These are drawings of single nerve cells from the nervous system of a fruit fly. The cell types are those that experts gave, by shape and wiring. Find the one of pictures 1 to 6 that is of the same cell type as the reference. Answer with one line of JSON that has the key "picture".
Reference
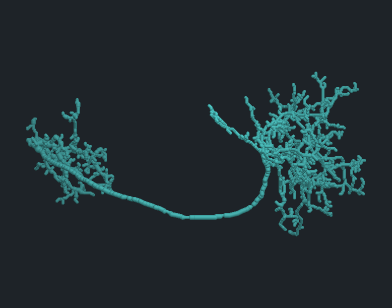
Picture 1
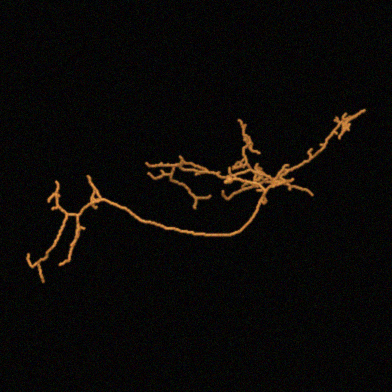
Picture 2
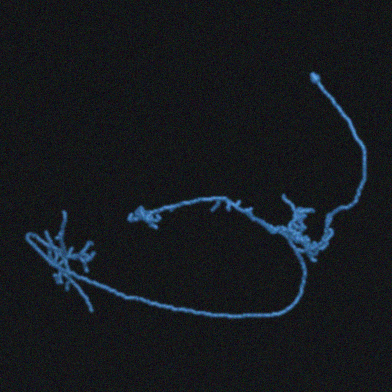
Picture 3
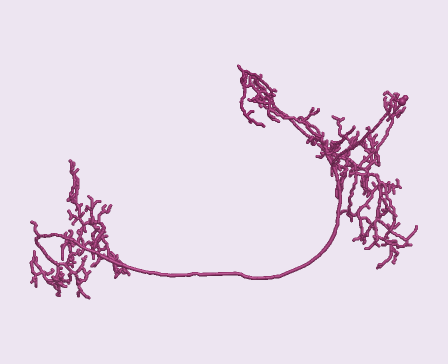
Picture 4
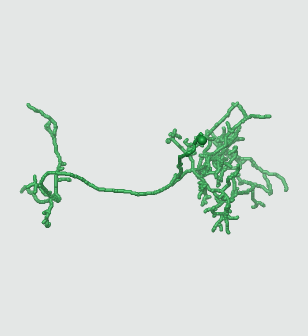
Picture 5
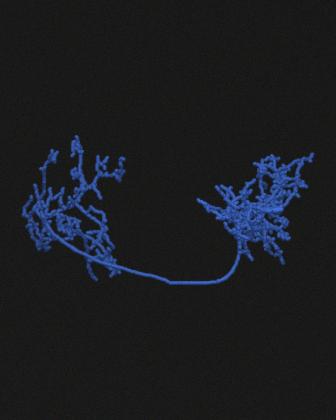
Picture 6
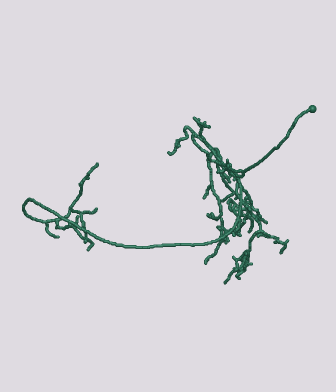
{"picture": 3}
